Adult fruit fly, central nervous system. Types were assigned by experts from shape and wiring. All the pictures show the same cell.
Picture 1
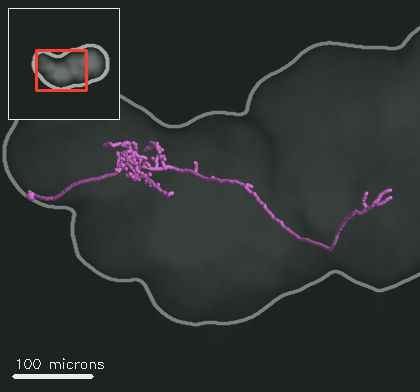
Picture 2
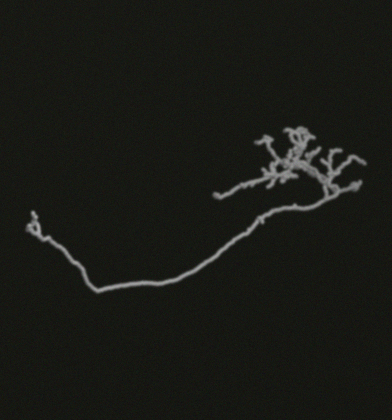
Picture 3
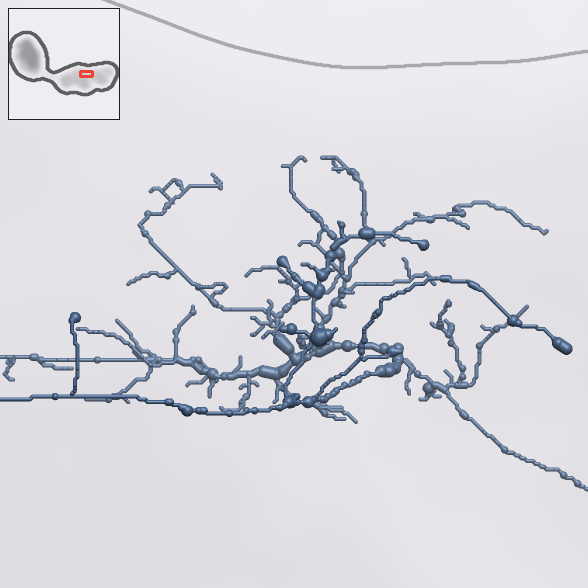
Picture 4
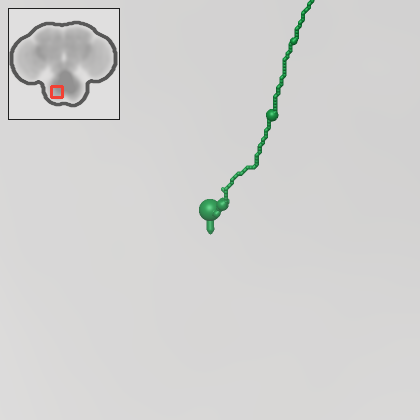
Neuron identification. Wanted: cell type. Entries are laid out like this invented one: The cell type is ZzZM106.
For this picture: The cell type is AN07B076.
